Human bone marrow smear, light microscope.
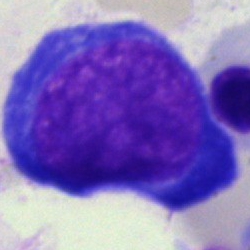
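Proerythroblast in the middle of the field, checked point by point. First, the outline is irregular and somewhat angular, not a smooth circle. Next, the cytoplasm stains a deep, intense blue and looks uniform, with no vacuoles. Last, the chromatin is finely stippled with small paler spots rather than coarsely clumped.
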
